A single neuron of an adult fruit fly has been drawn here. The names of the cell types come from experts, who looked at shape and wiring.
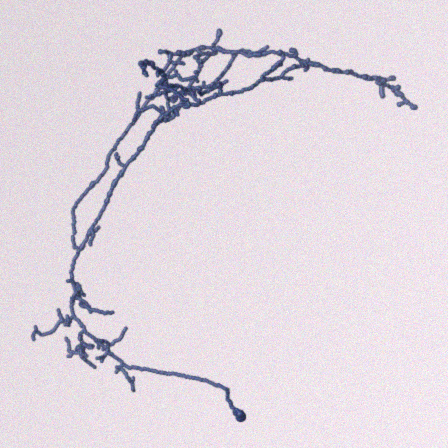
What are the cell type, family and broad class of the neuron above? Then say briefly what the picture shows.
The cell type is WEDPN3. Its family is hemilineage WEDa2. This is a central-brain intrinsic neuron. The cell body can be seen at the bottom of the picture. The picture shows dozens of branch ends.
